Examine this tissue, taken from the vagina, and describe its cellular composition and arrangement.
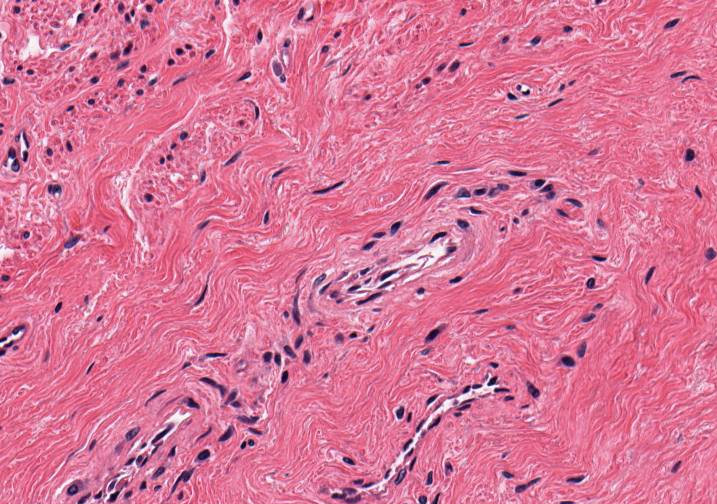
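Here the collagen bundles are wavy, run in varying directions and swirl around one another. Between them, sparse fibroblasts show thin, dark, elongated spindle-shaped nuclei. In the centre and lower part, small thin-walled vessels have narrow slit-like lumens. The upper left corner is more cellular than the rest, with small clusters of rounded dark nuclei.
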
